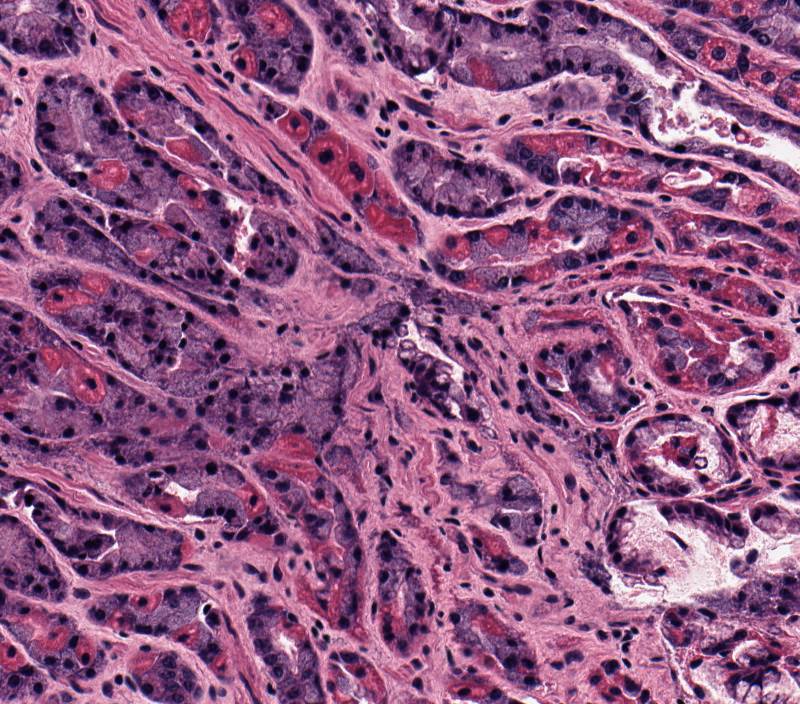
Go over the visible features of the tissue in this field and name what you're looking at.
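Most of these gland cells have purple-grey granular cytoplasm, I notice. Scattered among them are parietal cells: large, with bright red-pink cytoplasm and a round central nucleus. The epithelial nuclei look small, round and darkly stained. In the stromal bands there are scattered spindle-shaped nuclei. So this is stomach.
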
